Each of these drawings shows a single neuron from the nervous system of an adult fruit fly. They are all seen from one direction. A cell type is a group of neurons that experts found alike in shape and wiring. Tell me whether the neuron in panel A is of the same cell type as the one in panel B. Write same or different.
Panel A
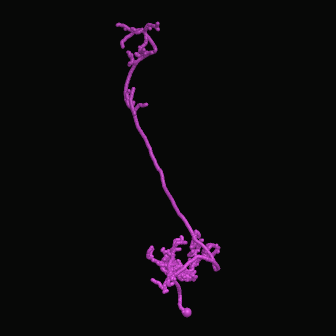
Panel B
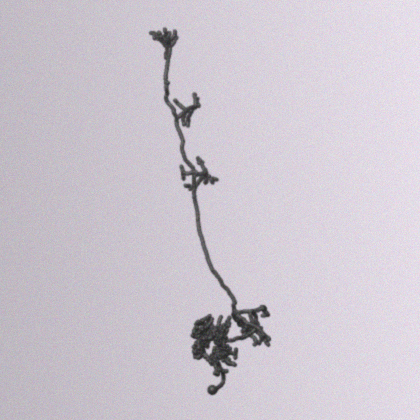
different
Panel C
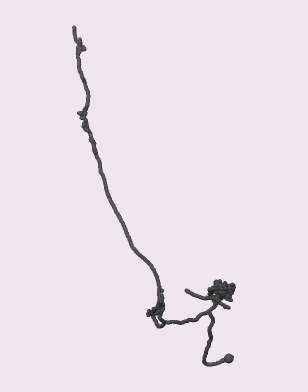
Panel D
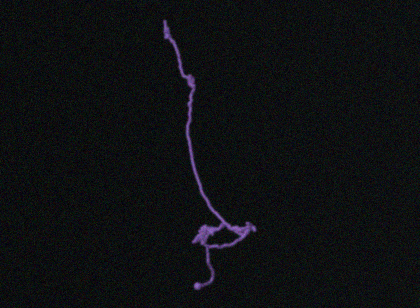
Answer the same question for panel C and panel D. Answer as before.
same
